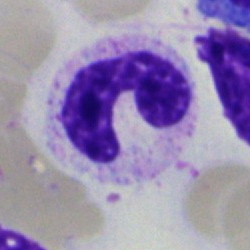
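Band neutrophil, stained bone marrow smear. Outline roughly round and smooth. Nucleus curved, gap between its two ends facing lower right. Chromatin dense, dark purple, coarsely clumped. No vacuoles visible in cytoplasm.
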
